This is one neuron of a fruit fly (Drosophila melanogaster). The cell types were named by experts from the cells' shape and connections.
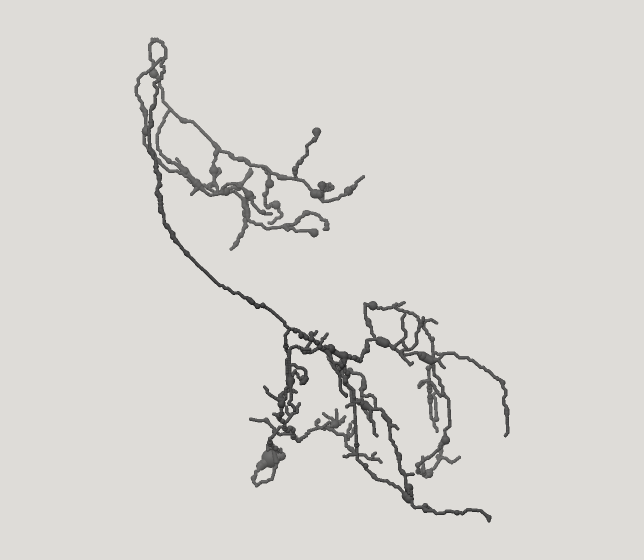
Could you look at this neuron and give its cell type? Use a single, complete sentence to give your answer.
This neuron is included in the cell type LHAD1a4_b.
